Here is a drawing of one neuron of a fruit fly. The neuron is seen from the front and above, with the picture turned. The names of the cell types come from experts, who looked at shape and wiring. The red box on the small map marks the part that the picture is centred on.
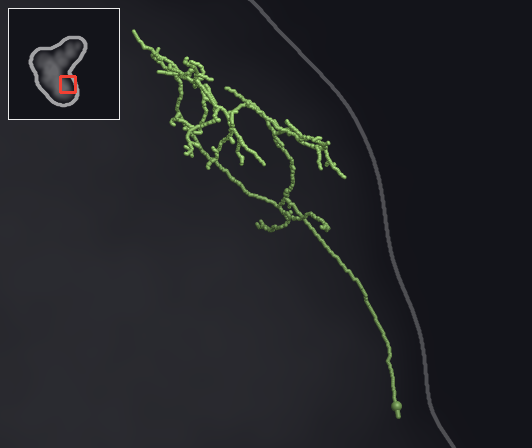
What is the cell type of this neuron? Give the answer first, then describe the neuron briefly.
The cell type is SLP324. It is a central-brain intrinsic neuron. The cell body can be seen at the lower right of the picture. In this view it is taller than it is wide.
